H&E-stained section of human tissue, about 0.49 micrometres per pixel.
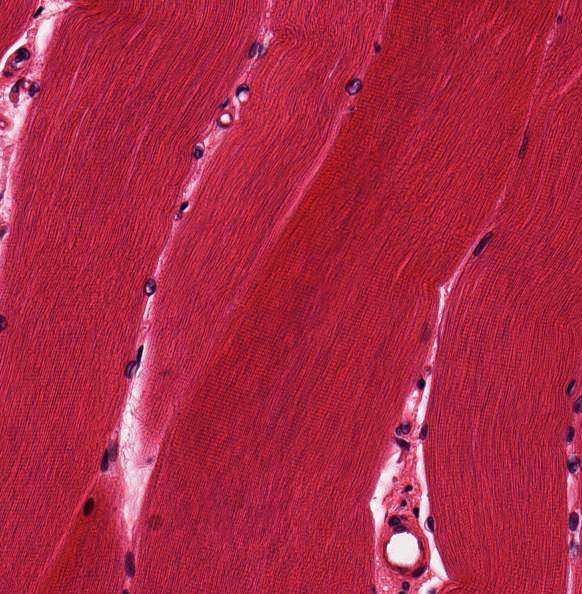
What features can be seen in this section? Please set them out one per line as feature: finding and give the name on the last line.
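Nuclei: flattened, at the fibre edges rather than central
Fibres: broad, unbranched, each running separately without joining its neighbours
Cytoplasm: deep, even red with eosin
Between fibres: narrow pale strips of loose connective tissue with scattered small nuclei
Tissue: skeletal muscle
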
